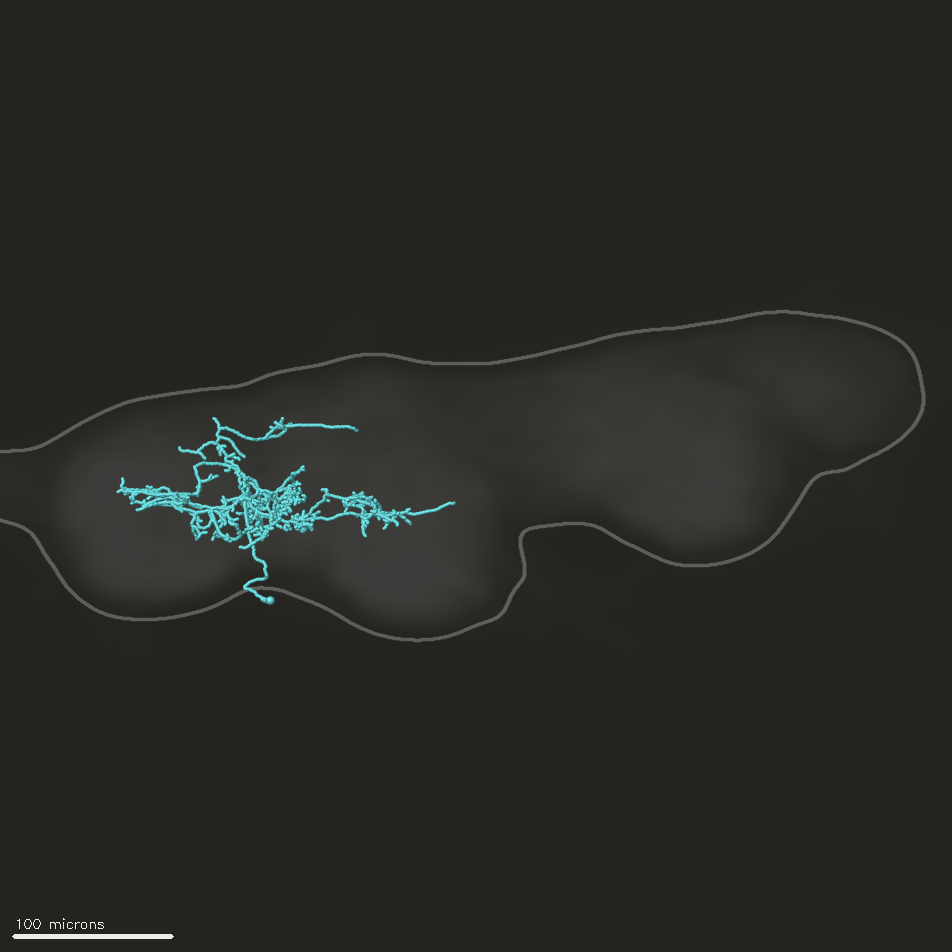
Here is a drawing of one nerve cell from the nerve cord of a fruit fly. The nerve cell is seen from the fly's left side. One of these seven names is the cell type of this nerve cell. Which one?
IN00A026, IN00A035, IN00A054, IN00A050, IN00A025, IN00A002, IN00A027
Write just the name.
IN00A035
